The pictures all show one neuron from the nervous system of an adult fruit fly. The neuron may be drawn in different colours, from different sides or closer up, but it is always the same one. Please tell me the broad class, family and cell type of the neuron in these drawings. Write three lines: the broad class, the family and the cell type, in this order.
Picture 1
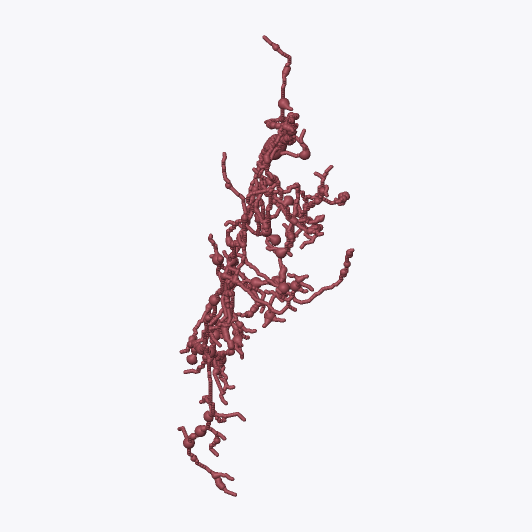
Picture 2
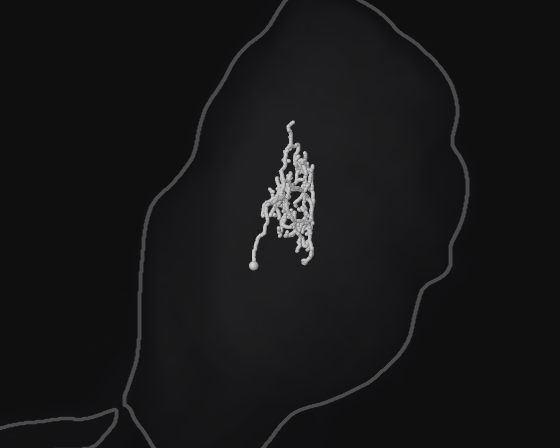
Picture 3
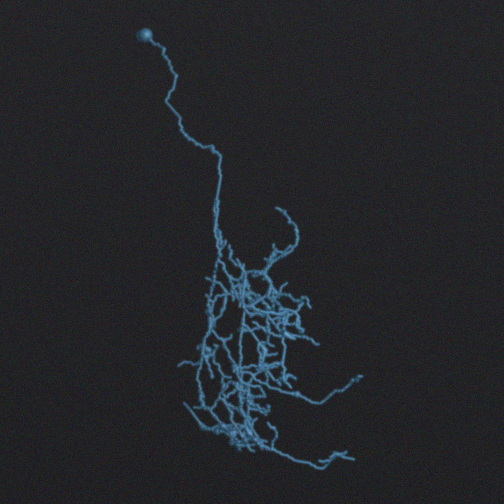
optic-lobe intrinsic neuron
Li
Li18a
